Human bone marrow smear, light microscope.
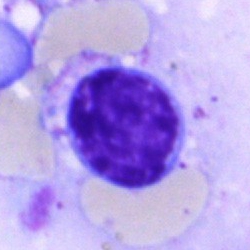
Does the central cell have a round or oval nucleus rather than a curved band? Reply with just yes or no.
Yes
